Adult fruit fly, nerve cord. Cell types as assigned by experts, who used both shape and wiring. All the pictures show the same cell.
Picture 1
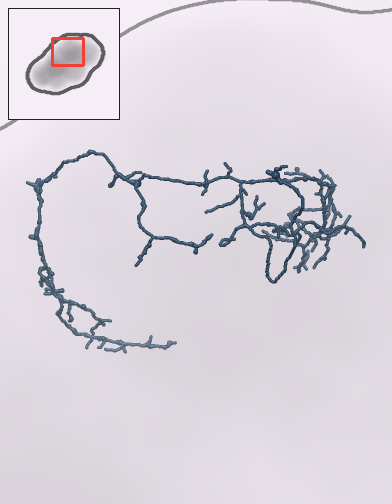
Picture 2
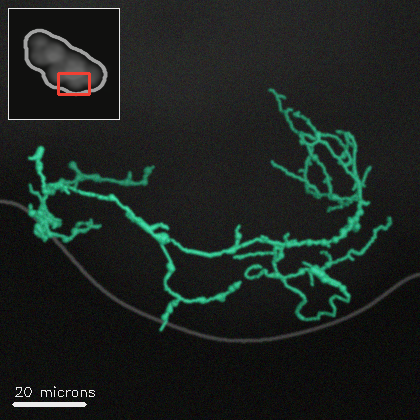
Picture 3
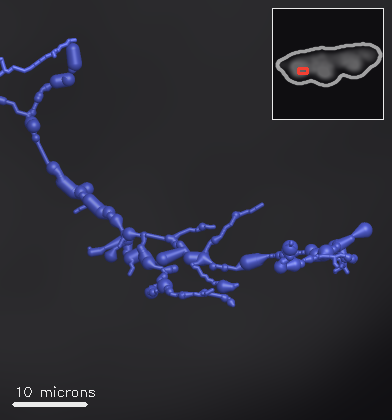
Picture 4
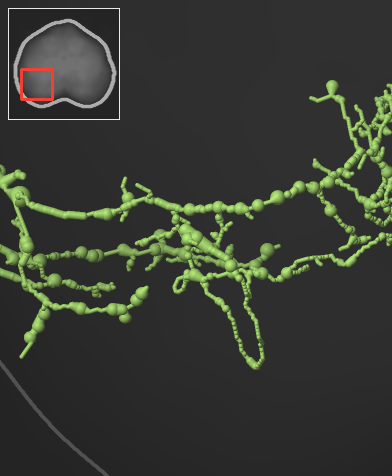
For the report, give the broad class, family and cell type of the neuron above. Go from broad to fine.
nerve-cord intrinsic neuron; hemilineage 13A; IN13A043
